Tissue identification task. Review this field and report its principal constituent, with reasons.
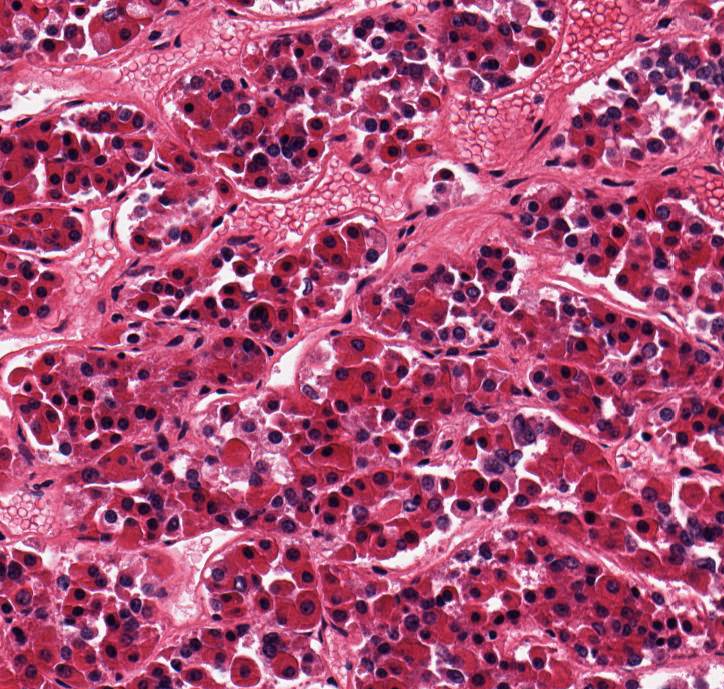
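The tissue here is the pars distalis of the pituitary. Arrangement: rounded nests and short cords throughout, divided by thin partitions, with no gland lumens or fat cells anywhere. Cells: polygonal, with abundant, deeply eosinophilic, finely granular cytoplasm.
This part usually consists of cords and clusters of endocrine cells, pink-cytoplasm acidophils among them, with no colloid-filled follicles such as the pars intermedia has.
Finally, white empty clefts part many nests from their septa, consistent with retraction artefact.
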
